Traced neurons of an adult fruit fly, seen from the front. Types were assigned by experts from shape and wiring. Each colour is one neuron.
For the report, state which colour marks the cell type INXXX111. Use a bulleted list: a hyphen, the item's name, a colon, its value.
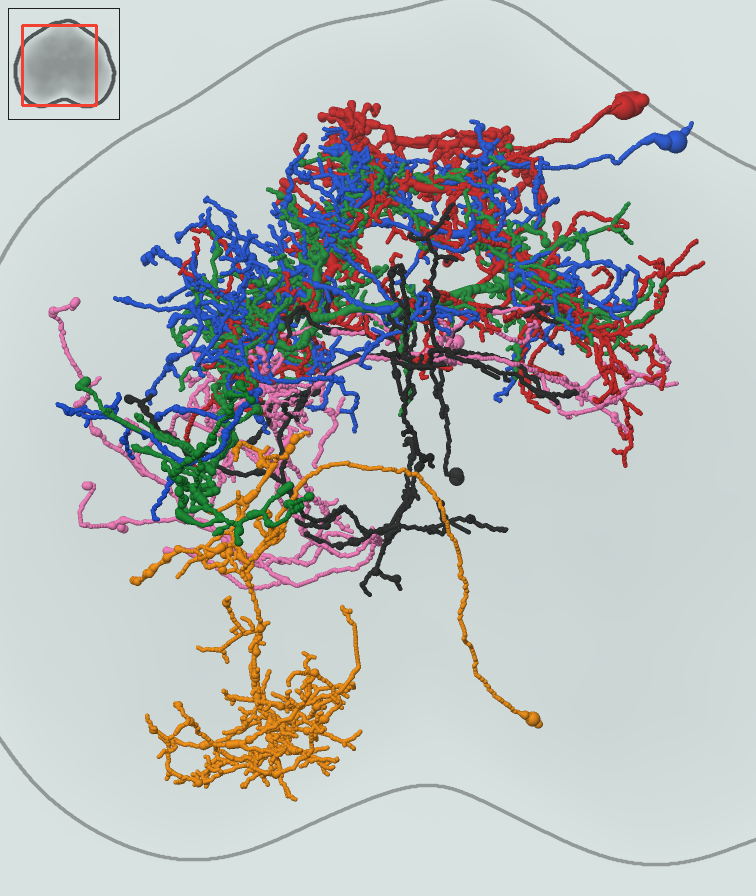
- colour: red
